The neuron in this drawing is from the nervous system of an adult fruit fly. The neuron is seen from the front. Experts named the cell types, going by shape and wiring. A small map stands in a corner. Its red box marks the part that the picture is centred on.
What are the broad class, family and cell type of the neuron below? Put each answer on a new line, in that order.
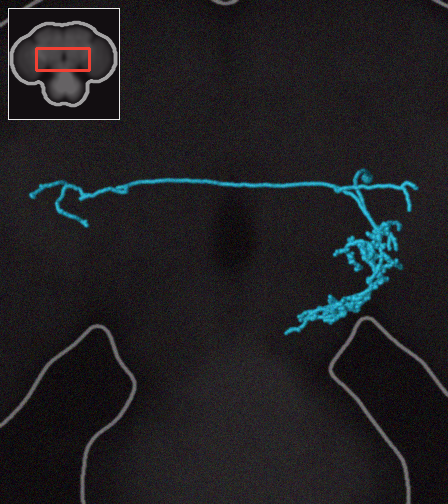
central-brain intrinsic neuron
hemilineage VLPl&p2_posterior
CB1908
